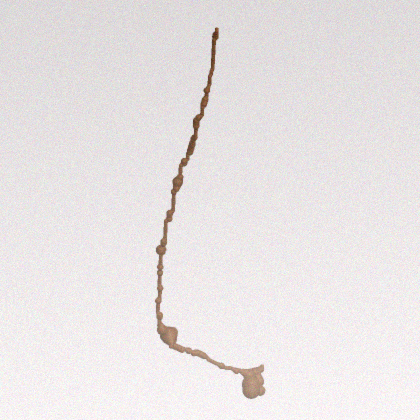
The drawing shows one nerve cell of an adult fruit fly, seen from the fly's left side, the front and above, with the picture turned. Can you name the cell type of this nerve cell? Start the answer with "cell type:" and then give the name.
cell type: L1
